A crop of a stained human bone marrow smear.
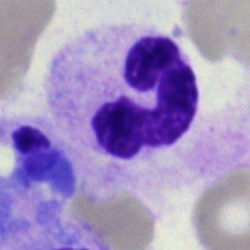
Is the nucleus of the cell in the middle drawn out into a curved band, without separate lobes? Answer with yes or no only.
Yes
